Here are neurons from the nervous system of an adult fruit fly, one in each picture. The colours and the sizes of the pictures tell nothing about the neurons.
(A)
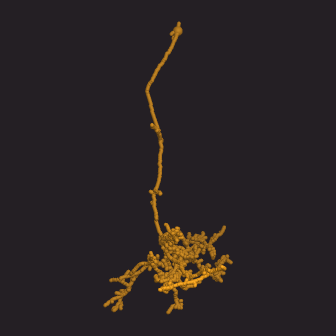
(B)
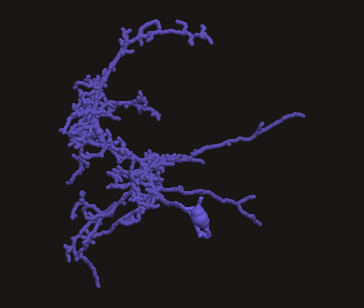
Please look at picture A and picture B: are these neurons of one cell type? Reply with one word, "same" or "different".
different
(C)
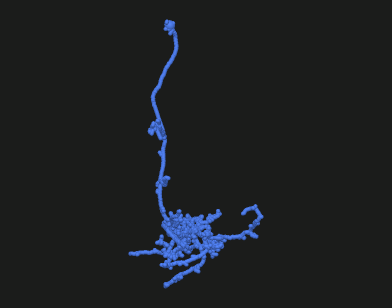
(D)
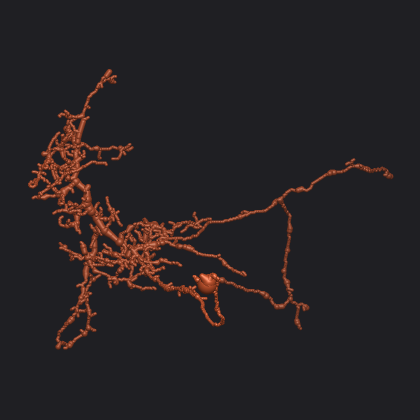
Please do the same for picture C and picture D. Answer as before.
same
